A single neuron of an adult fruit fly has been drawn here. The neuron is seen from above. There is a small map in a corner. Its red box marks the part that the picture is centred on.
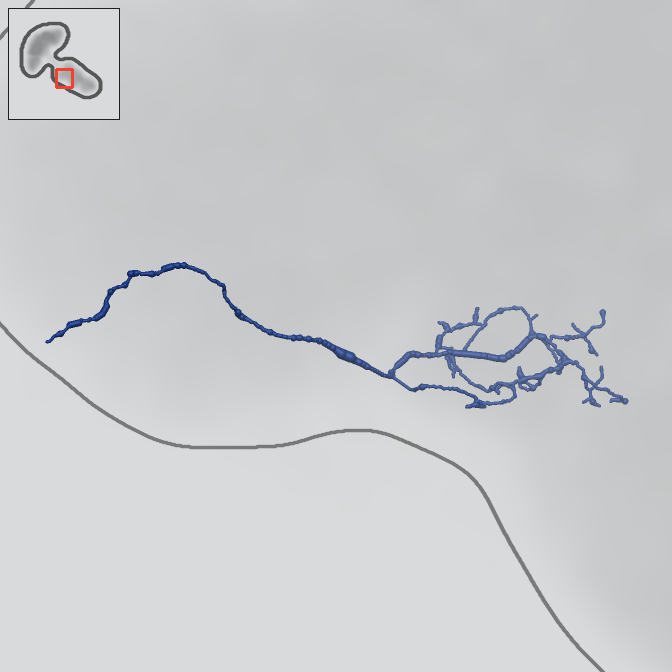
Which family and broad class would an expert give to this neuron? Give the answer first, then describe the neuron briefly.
Its family is called class mechanosensory tactile. Its broad class is sensory neuron entering the nerve cord. It lies in the nerve cord. As drawn here it is more than twice as wide as it is tall.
